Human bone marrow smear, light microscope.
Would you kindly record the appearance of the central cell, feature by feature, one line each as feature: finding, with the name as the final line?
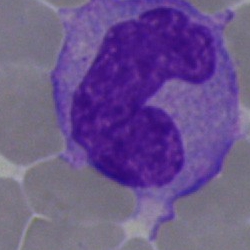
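Nucleus: deeply indented, the notch opening toward the right side
Cytoplasm amount: plentiful
Cytoplasm colour: pale greyish lilac-blue
Granularity: only faint, fine and dust-like; no coarse granules
Cytoplasm distribution: widest on the right, within the nuclear notch
Cell: monocyte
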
